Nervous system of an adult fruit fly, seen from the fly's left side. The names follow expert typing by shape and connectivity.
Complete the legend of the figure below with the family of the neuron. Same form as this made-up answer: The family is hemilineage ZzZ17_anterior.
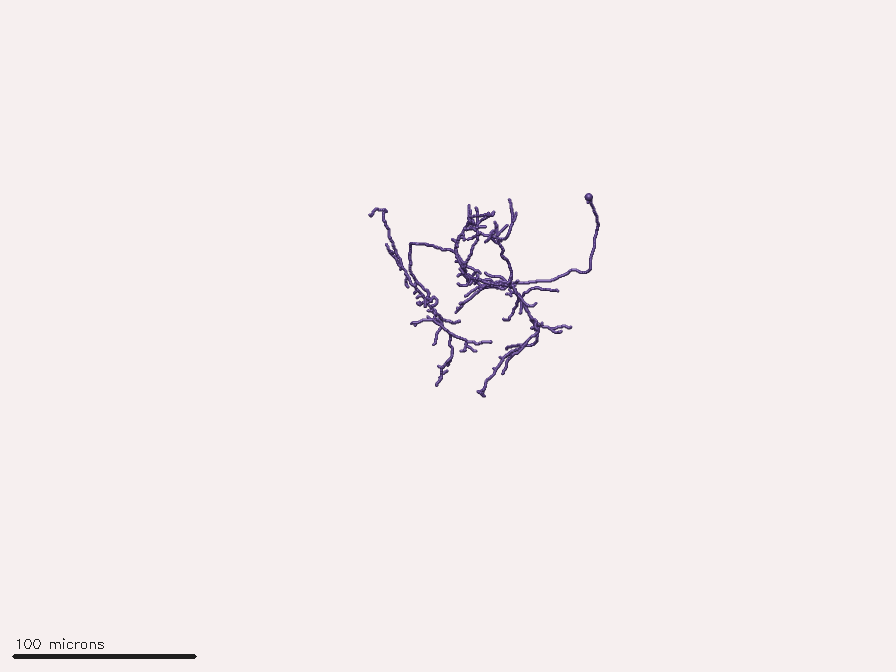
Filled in: The family is hemilineage DL1_ventral.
